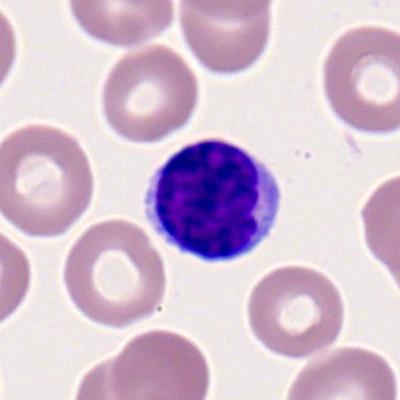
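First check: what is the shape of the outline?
Smooth and round.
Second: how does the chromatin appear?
Dense, coarsely clumped and stained dark purple.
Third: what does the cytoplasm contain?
Neither granules nor vacuoles.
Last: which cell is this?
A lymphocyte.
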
